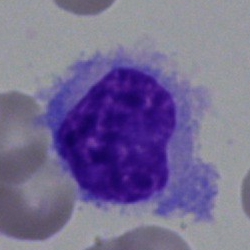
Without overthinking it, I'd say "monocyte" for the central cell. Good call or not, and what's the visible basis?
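This cell is a hairy cell, not a monocyte. Its margin is ragged, with many fine fringe-like projections around the edge.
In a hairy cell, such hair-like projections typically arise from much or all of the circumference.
The cytoplasm, widest to the right and lower right of the nucleus, shows no distinct granules and no vacuoles.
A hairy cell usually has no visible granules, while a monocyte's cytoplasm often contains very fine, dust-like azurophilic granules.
The granule-free cytoplasm therefore favours hairy cell and sits poorly with monocyte.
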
